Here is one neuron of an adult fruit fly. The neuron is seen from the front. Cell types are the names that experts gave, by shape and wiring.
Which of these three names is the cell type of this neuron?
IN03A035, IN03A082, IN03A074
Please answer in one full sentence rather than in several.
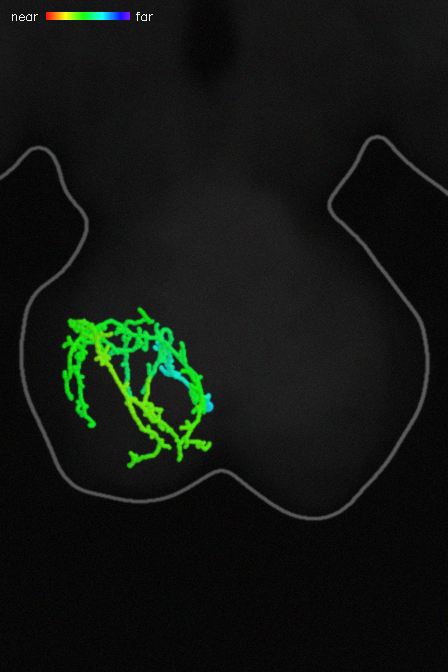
Under the cell type IN03A074 falls this neuron.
